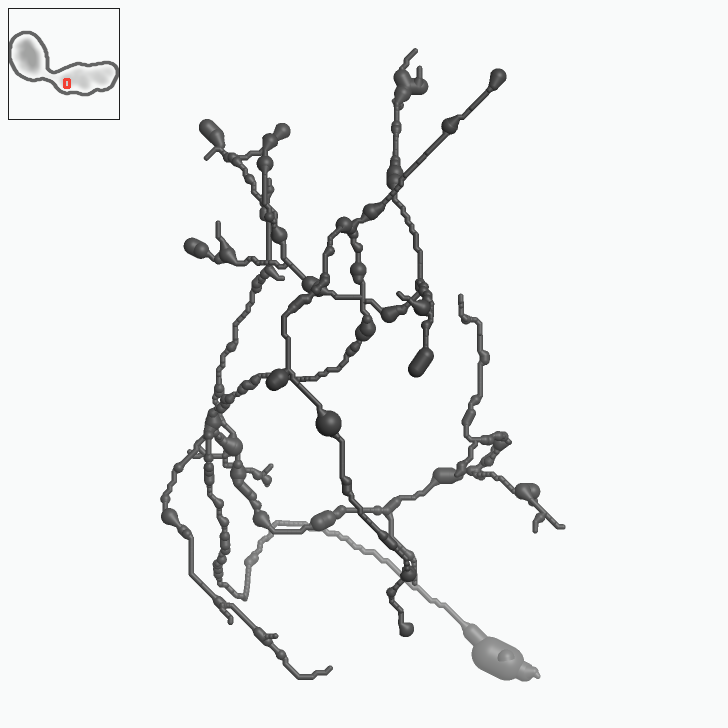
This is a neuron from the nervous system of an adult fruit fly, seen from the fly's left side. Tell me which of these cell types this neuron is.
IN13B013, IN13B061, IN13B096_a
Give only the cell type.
IN13B096_a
